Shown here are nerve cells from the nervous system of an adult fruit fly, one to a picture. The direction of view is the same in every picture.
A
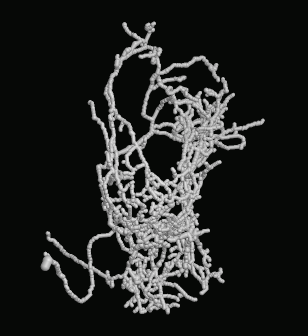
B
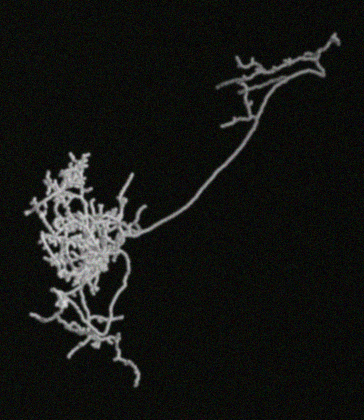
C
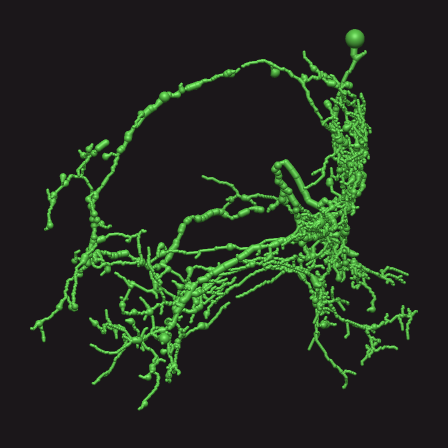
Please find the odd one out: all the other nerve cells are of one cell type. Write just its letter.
B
